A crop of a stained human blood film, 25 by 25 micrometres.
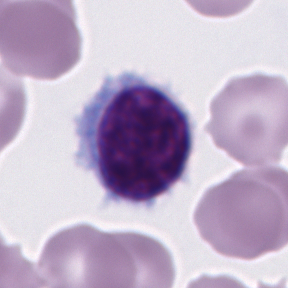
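Hairy cell at the centre of a stained peripheral blood smear. Notice the fine hair-like projections fringing the edge of the cytoplasm; they are plainest on the left side. The cytoplasm itself is pale blue. The nucleus sits off-centre toward the right, and it is round to slightly oval with no indentation. The cell measures about 11 micrometres across, and the nucleus about 10 by 8 micrometres, filling about 70% of the cell's area.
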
